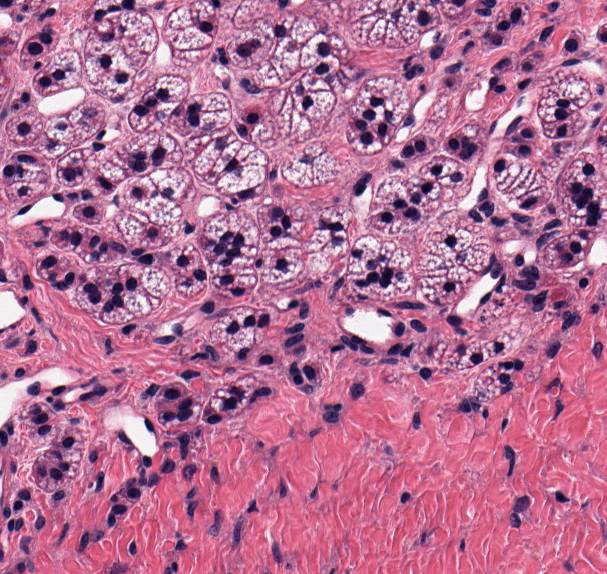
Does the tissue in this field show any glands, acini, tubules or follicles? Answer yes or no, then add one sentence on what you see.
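Yes. Rounded clusters of gland cells fill the upper two-thirds of the field, while dense pink fibrous tissue fills the lower right.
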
